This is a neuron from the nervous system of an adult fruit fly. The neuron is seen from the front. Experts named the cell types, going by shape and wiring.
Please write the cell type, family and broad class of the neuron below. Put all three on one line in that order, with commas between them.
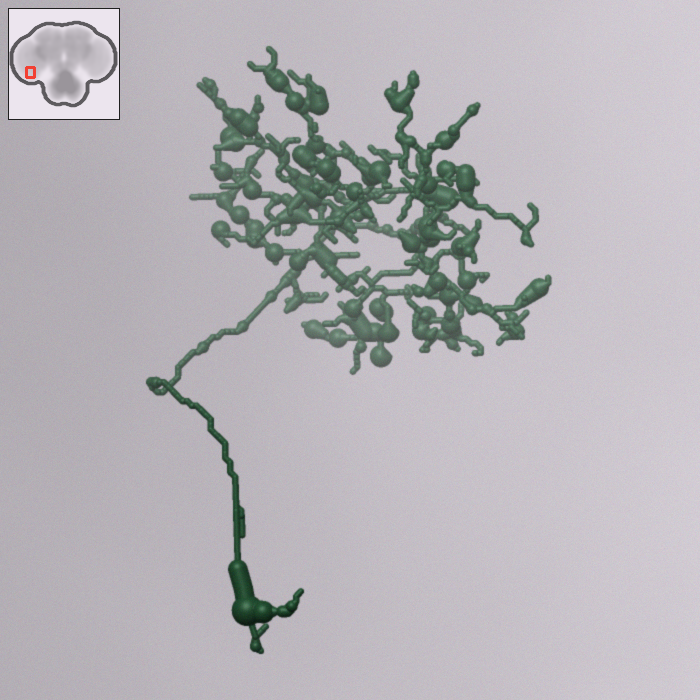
Dm12, Dm, optic-lobe intrinsic neuron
